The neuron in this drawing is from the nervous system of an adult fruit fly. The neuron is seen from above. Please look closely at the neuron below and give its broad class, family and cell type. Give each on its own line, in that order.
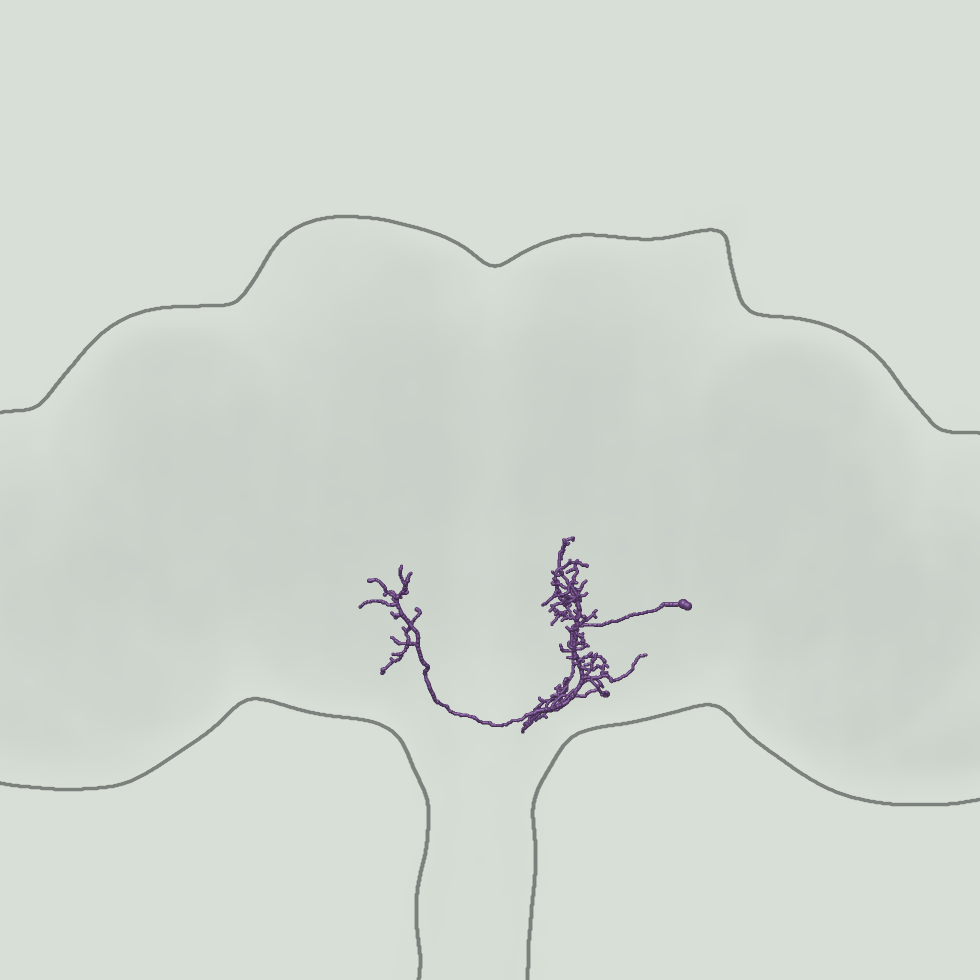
central-brain intrinsic neuron
hemilineage LB6
PS353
